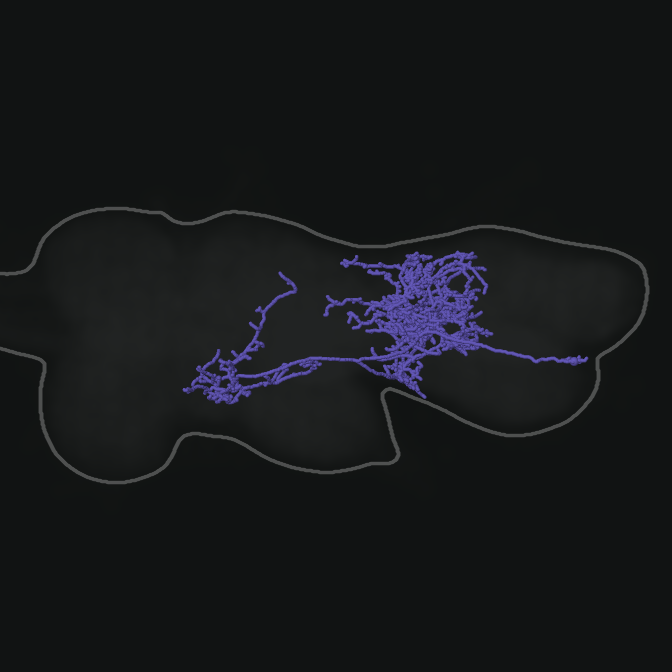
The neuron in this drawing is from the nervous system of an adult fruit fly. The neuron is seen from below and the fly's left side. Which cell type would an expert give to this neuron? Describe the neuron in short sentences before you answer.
It lies in the nerve cord. The cell body can be seen on the right of the picture. It is a nerve-cord intrinsic neuron. The cell type is IN05B016.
